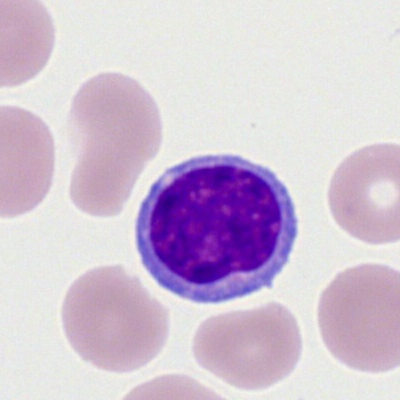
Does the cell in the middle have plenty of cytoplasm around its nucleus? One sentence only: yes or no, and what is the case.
No, rather than abundant, the cytoplasm of the cell is scant.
